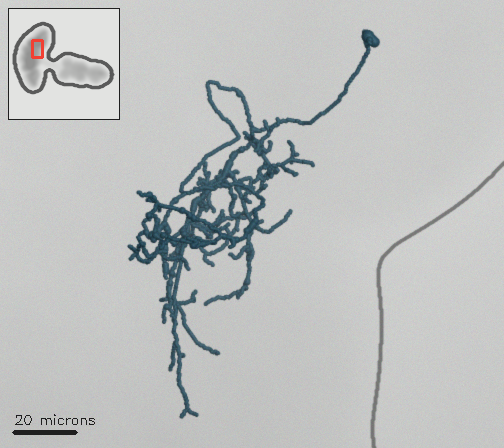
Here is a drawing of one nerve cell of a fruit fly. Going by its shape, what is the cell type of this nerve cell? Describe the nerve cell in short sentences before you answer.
The cell body can be seen at the upper right of the picture. By the scale bar it is about 130 microns tall in this view. The picture shows dozens of branch ends. This is a central-brain intrinsic neuron. It is of cell type CL128_b.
